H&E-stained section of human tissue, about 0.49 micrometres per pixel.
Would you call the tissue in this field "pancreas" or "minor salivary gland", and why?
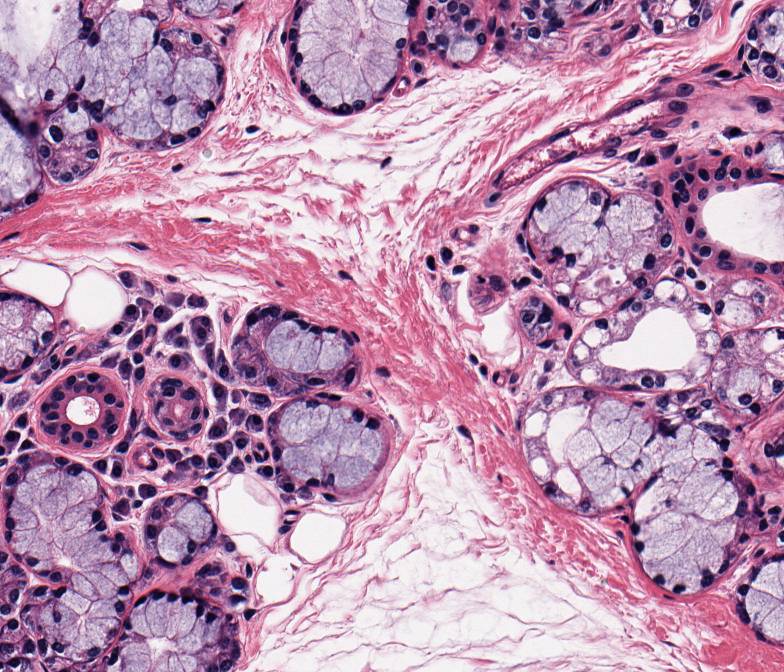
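It's minor salivary gland. Most acini are mucous, with pale grey-blue, foamy cytoplasm and flattened nuclei pressed against the cell bases.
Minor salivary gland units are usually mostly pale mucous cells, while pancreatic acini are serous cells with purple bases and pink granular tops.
At the lower left, clusters of smaller, darker pink-purple cells with round nuclei sit between the mucous acini.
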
